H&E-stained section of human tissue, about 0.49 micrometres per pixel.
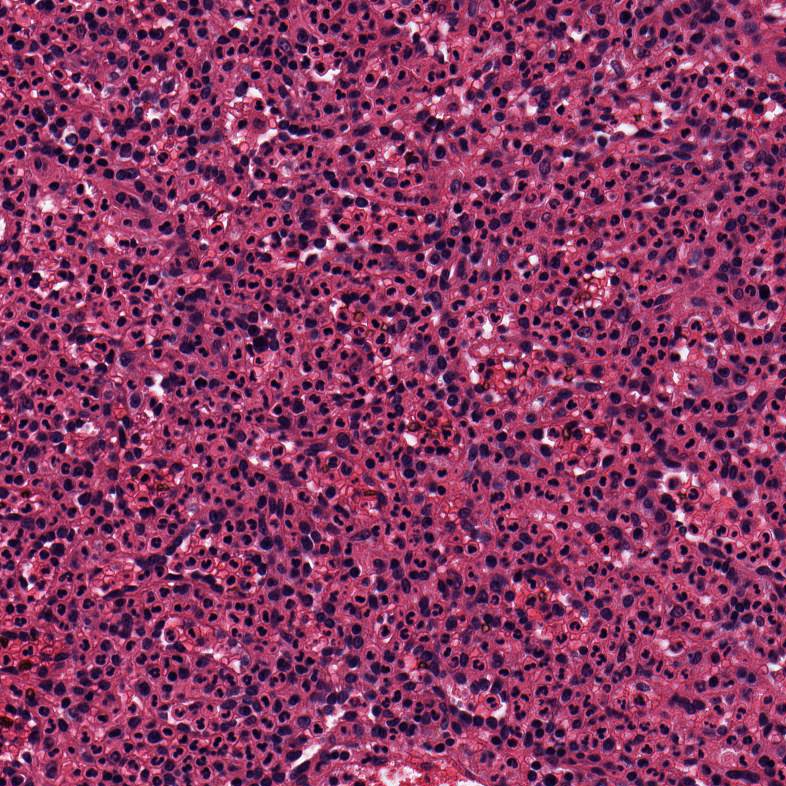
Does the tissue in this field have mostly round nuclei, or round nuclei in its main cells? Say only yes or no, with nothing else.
Yes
